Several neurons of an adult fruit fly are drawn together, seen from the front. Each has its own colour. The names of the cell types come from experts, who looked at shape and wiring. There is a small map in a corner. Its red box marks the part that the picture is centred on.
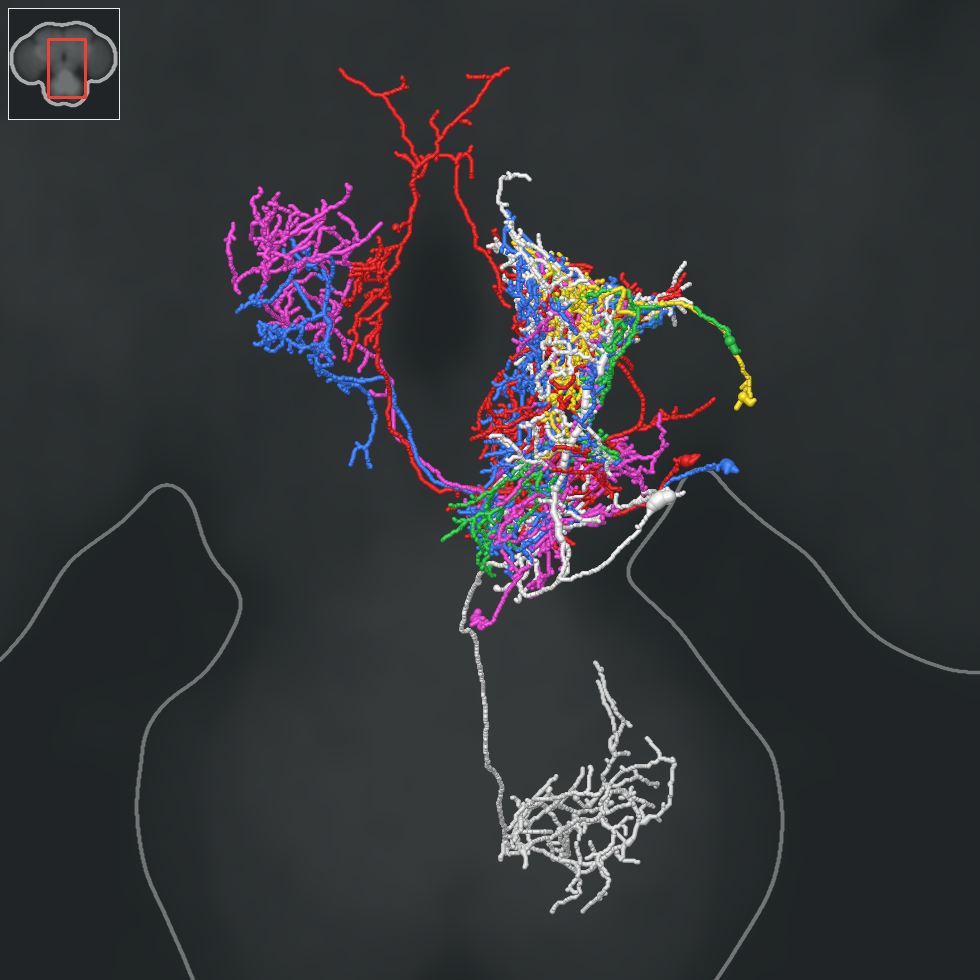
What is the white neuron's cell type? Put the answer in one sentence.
The cell type is DNge083.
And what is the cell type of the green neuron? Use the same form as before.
The cell type is SAD040.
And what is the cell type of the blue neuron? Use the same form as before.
The cell type is GNG512.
